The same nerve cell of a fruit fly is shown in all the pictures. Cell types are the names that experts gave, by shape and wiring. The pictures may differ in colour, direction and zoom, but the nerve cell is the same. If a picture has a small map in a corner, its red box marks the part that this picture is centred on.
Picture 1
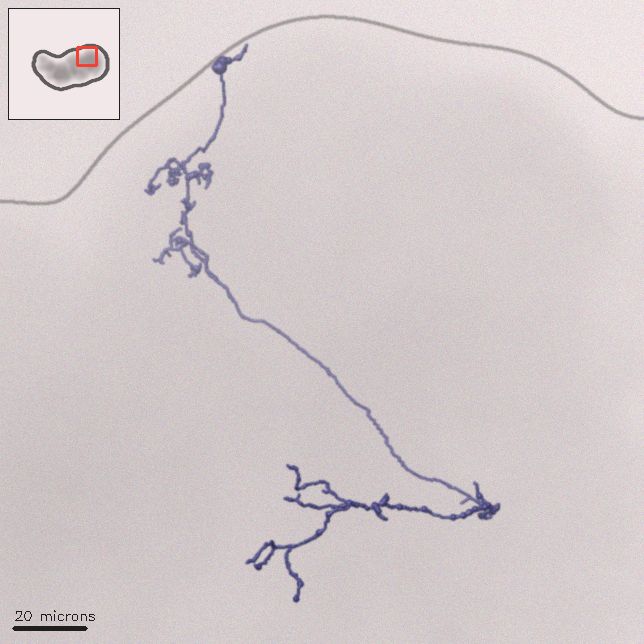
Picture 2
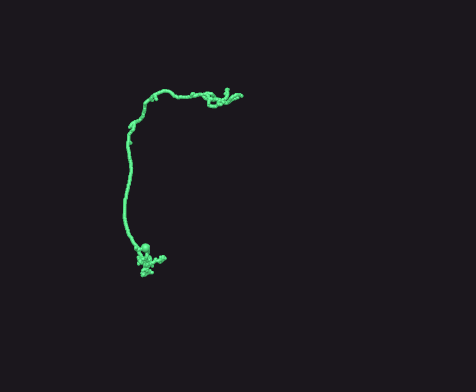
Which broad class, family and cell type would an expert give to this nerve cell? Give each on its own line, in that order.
central-brain intrinsic neuron
class Kenyon Cell
KCg-m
